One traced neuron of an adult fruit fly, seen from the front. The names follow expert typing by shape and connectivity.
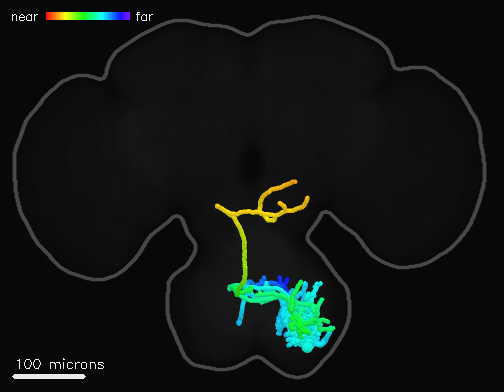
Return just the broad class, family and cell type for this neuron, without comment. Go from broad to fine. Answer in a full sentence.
An ascending neuron of hemilineage 07B, type AN07B005.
